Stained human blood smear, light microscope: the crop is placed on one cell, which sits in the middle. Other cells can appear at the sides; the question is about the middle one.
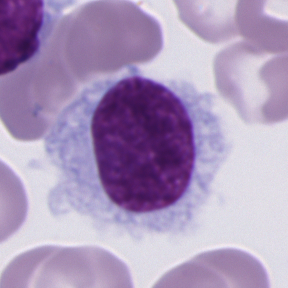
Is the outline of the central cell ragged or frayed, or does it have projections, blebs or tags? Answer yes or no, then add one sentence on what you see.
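Yes. The edge of the cytoplasm is ragged, with many fine fringe-like projections all around.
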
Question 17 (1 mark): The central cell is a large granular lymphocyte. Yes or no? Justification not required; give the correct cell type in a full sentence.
No, what lies at the heart of the crop is a hairy cell, not a large granular lymphocyte.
